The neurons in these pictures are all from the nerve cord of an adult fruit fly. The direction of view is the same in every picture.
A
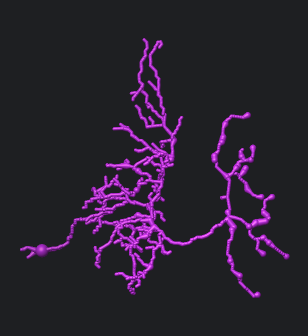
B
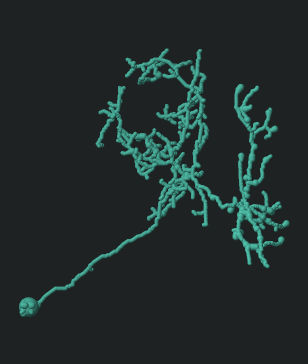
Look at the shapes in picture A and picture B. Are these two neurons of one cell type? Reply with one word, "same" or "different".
different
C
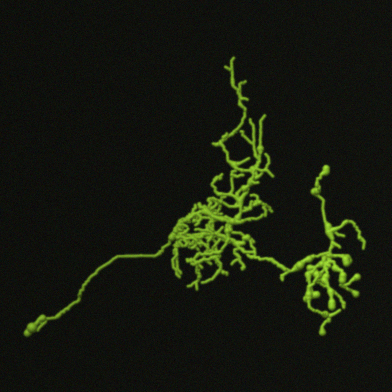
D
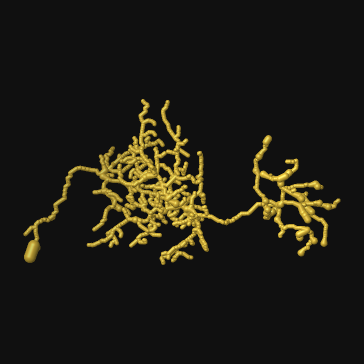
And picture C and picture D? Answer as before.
same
